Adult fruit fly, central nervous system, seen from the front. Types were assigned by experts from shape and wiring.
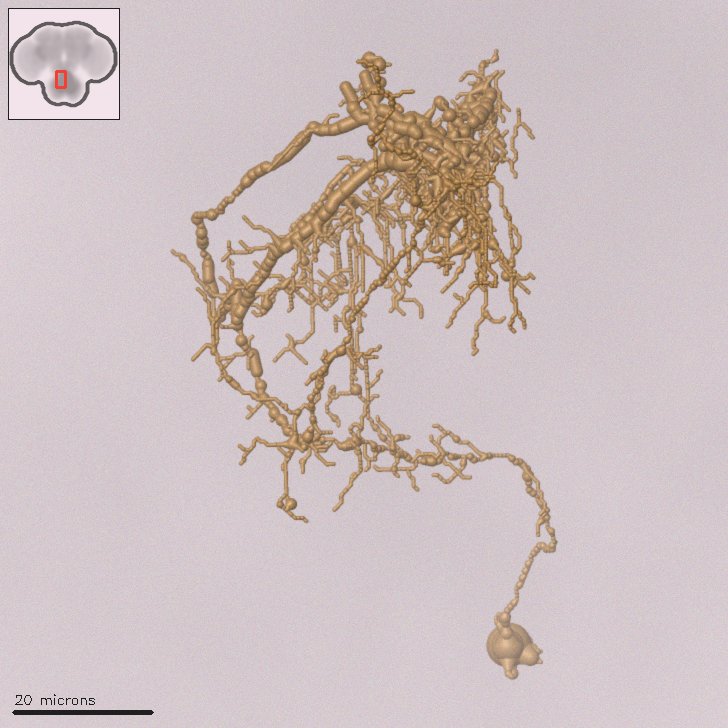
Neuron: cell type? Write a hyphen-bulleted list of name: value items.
- cell type: INXXX179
